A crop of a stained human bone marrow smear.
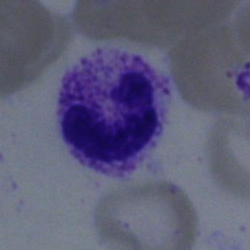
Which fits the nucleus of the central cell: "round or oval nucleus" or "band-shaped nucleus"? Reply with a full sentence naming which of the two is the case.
There is a curved, band-shaped nucleus without separate lobes in this cell.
